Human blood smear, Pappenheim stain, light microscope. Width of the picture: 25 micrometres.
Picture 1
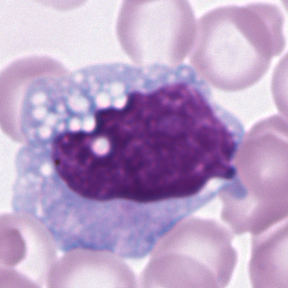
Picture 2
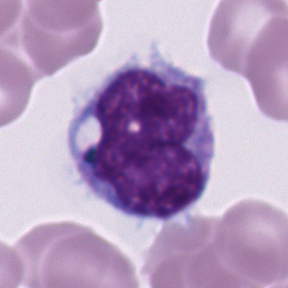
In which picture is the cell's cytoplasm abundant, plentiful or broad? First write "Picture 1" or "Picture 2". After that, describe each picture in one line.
Picture 1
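What picture 1 shows: The cytoplasm is abundant and pale greyish blue.
What picture 2 shows: The cytoplasm is a narrow pale blue rim around a nucleus that fills most of the cell.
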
